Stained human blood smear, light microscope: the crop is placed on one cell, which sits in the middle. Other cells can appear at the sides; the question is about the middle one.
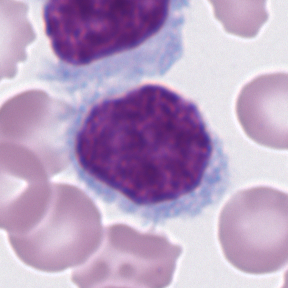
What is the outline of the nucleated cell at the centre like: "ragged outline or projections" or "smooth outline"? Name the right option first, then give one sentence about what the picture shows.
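Ragged outline or projections. The cell edge is ragged, with fine hair-like cytoplasmic projections.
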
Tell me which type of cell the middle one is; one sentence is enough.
Occupying the centre of the crop is a hairy cell.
